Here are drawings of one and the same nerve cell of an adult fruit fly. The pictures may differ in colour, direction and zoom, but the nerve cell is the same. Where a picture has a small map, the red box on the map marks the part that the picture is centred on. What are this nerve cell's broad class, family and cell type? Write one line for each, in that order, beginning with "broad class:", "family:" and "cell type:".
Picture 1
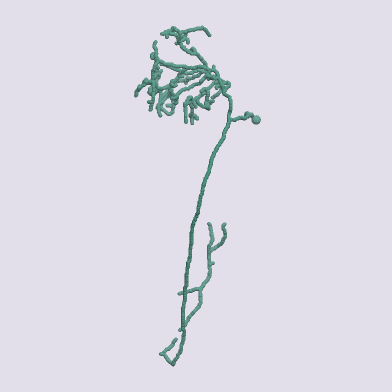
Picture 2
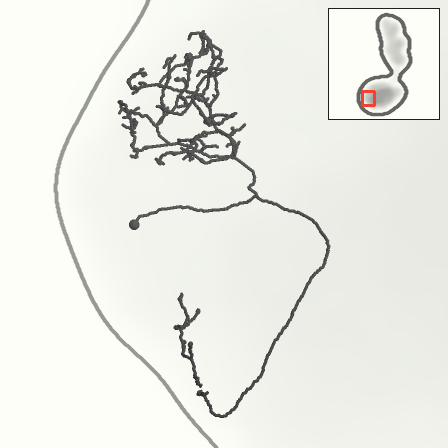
broad class: central-brain intrinsic neuron
family: hemilineage SLPal2
cell type: LHAD1c3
